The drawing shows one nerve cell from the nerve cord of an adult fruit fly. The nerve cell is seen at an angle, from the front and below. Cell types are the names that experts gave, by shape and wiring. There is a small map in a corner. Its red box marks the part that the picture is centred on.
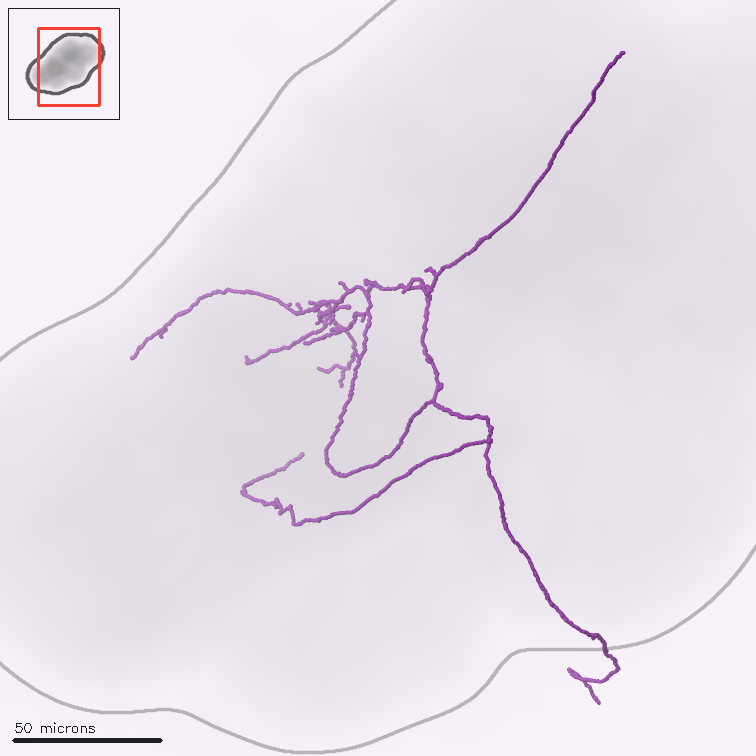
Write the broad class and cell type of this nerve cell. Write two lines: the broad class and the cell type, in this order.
sensory neuron entering the nerve cord
SNxx32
